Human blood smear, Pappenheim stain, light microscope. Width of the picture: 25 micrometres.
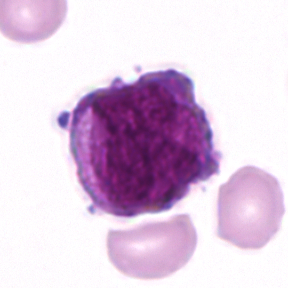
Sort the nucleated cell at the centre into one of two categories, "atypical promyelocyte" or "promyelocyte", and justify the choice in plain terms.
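It's an atypical promyelocyte, not a promyelocyte. You'll notice the outline is irregular, with small knobby blebs along the edge. The cytoplasm is just a thin rim, widest on the left, and what shows of it is pale lilac-grey. The nucleus takes up about 80% of the cell's area. There are no vacuoles anywhere in the cell. It's about 14 micrometres across, roughly 2.25 times as wide as the red cell that lies whole in the picture.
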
